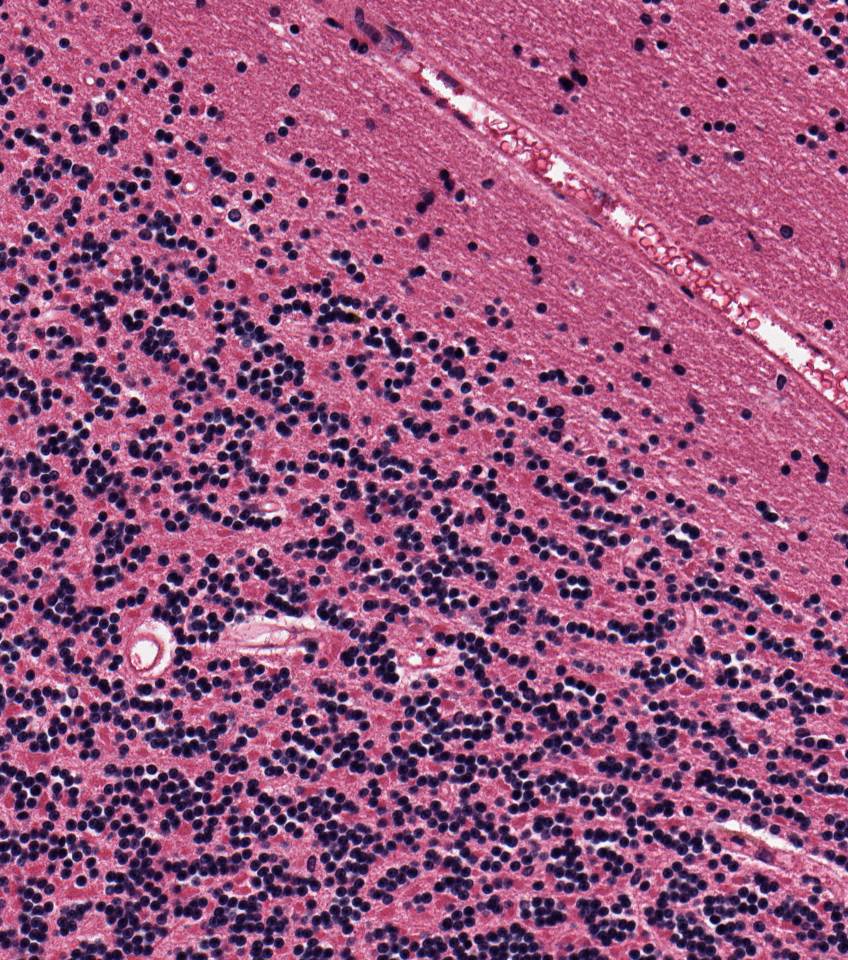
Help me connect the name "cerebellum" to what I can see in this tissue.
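This is cerebellum, and the lower-left part of the field fits it best: the nuclei there are densely packed, small, round and dark purple, with hardly any cytoplasm visible around them.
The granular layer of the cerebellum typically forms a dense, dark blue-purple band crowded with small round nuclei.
The border between this crowded zone and a sparse one runs diagonally from the upper left toward the lower right. Beyond that line, the upper right is a paler pink zone with a finely fibrillar background and few nuclei, only scattered single small ones.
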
